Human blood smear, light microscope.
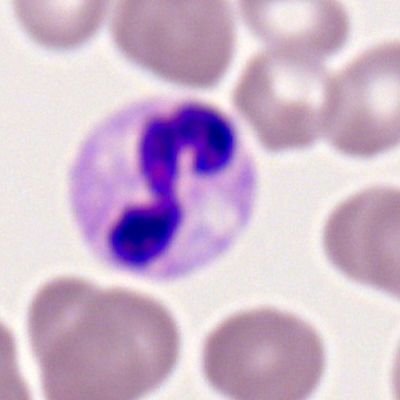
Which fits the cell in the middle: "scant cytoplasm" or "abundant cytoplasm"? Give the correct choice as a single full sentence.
There is abundant cytoplasm around the nucleus of this cell.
